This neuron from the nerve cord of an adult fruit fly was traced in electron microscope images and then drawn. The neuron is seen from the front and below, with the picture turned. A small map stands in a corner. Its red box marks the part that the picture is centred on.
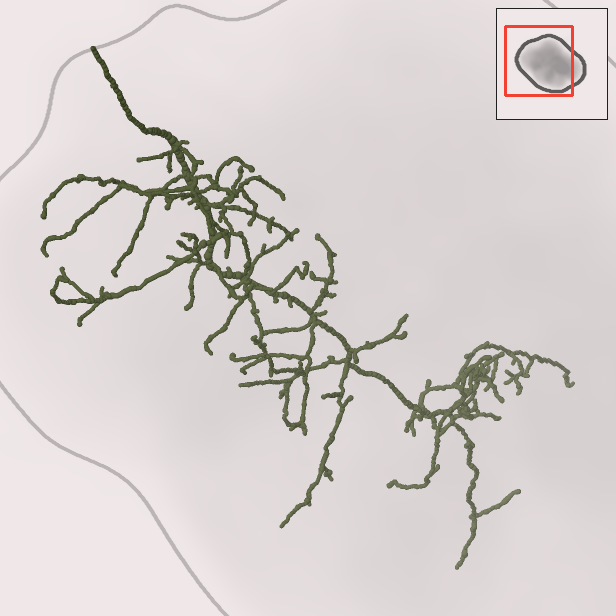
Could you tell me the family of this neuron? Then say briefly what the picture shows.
The family is hemilineage WEDd1. This is a descending neuron. The drawing shows no cell body. Dozens of branch ends can be seen.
